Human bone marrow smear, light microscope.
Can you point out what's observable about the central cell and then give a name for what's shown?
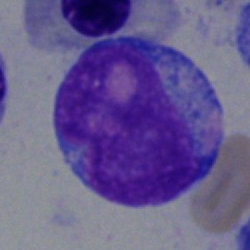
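Outline first: round and smooth. Nucleus next: it carries a notch on its lower left side, and a pale nucleolus lies in its upper part. Cytoplasm last: a rim that is widest on the right side. The central cell is a blast.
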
